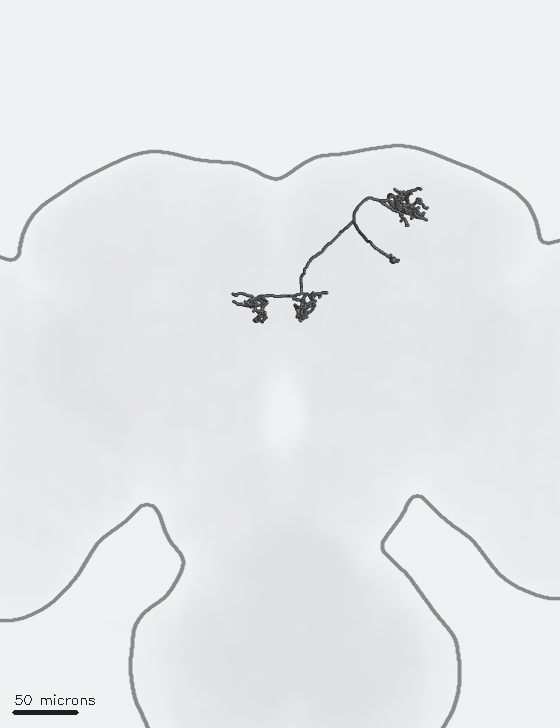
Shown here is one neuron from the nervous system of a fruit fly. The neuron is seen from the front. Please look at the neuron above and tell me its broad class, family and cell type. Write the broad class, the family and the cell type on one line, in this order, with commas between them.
central-brain intrinsic neuron, class DAN, PAM04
